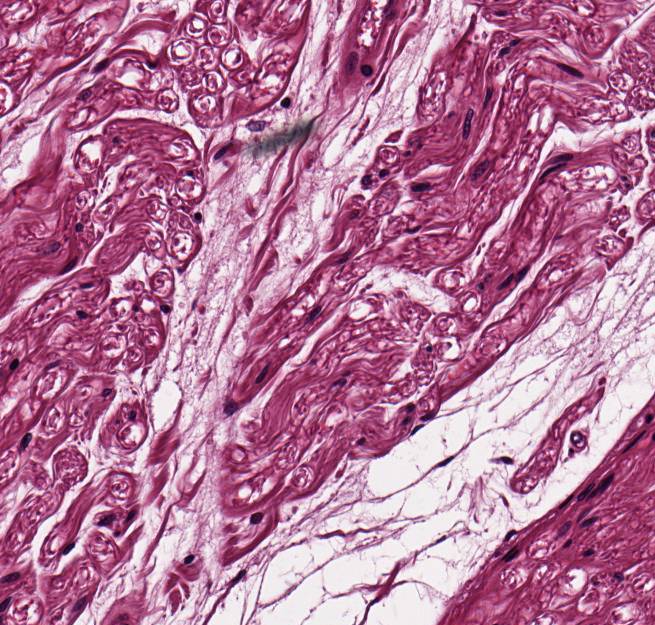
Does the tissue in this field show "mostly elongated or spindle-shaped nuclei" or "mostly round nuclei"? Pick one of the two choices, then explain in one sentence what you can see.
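Mostly elongated or spindle-shaped nuclei. The nuclei scattered within the bundles are small, dark and elongated.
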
